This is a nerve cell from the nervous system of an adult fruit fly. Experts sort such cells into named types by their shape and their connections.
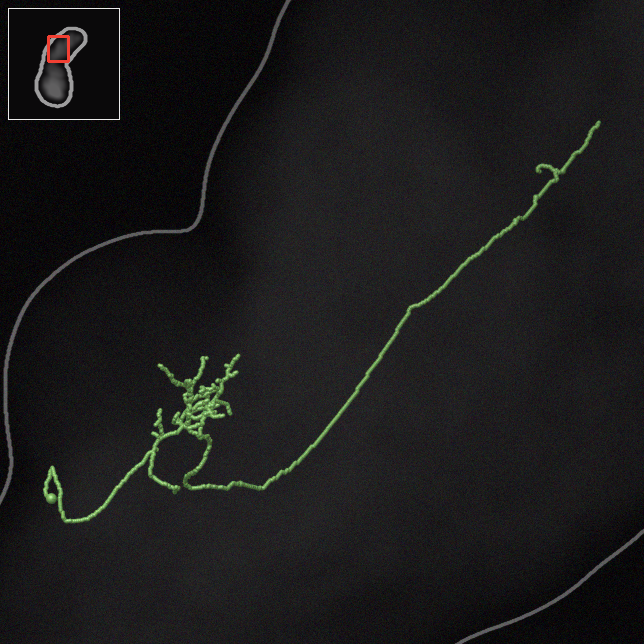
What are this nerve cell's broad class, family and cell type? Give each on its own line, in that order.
nerve-cord intrinsic neuron
hemilineage 10B
IN10B055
